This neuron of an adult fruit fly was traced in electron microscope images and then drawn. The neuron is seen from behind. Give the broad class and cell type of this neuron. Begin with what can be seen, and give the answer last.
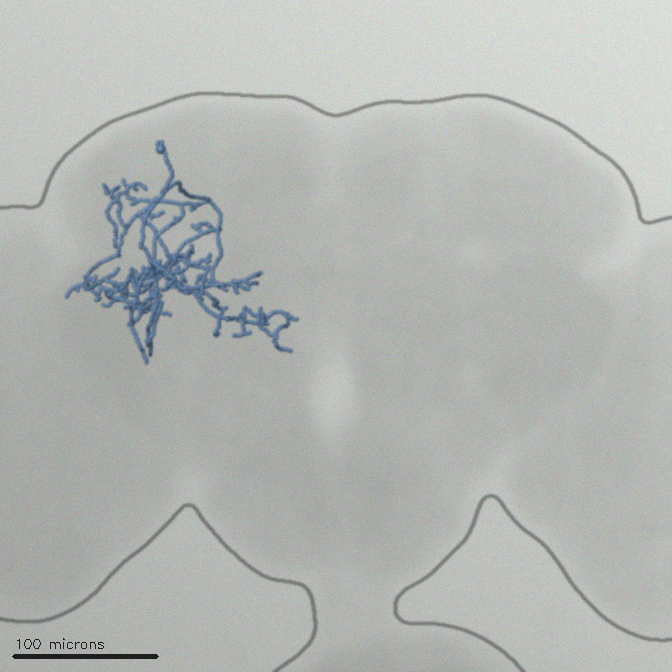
The cell body can be seen at the upper left of the picture. By the scale bar it is about 160 microns wide in this view. It is a central-brain intrinsic neuron. The cell type is PLP079.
